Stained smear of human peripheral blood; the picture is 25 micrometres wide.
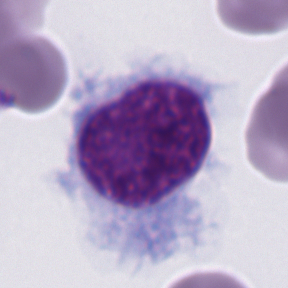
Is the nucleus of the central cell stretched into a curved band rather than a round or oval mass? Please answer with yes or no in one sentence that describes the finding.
No, compact and round or oval, the nucleus is not a curved band.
